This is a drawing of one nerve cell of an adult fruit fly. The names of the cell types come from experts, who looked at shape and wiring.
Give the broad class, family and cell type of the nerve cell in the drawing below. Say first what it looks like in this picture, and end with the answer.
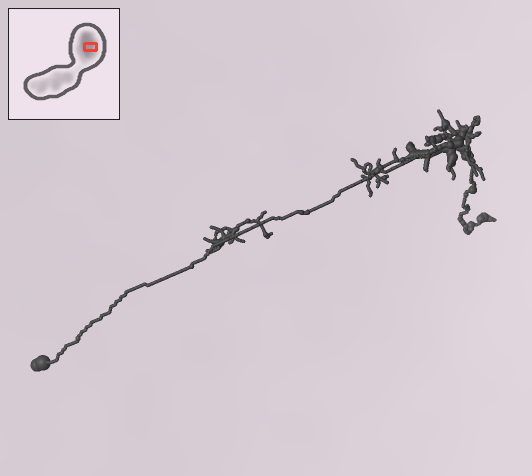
The cell body is at the lower left of the picture. The picture shows dozens of branch ends. This is an optic-lobe intrinsic neuron. Its family is C. It is of cell type C3.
